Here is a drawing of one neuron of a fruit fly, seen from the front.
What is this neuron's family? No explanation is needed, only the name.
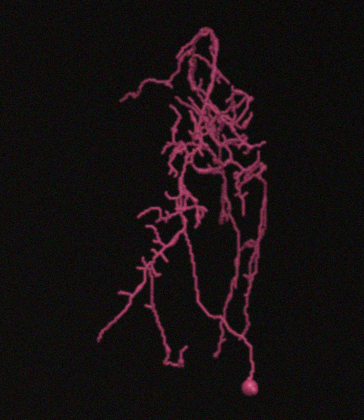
hemilineage 08A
